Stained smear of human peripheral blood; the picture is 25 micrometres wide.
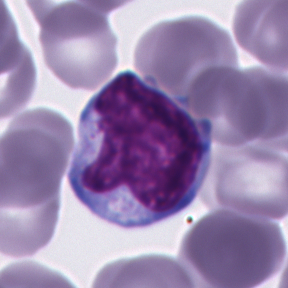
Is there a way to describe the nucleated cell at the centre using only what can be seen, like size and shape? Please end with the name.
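The cell measures about 13 micrometres across, and its nucleus fills about 70% of the cell's area. Its chromatin is coarsely clumped, dark purple with paler streaks. Cytoplasm forms its broadest band at the lower left, with small pale clear spots below the nucleus. Small pale blue blebs project from the upper right edge. This is a typical lymphocyte.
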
